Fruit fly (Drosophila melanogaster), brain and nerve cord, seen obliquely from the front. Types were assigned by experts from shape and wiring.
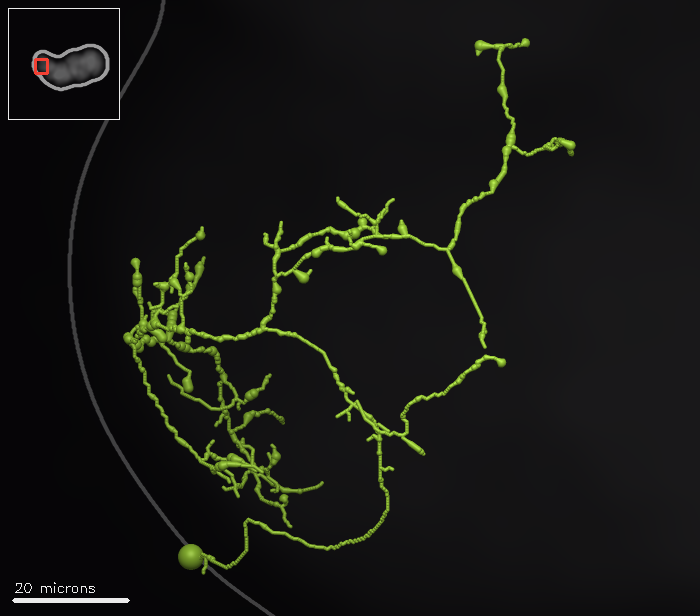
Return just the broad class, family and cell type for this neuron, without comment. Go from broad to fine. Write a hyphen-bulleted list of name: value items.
- broad class: nerve-cord intrinsic neuron
- family: hemilineage 16B
- cell type: IN16B086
